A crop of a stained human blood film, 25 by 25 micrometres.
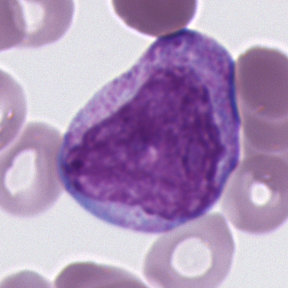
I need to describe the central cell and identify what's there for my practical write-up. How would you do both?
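Rounded triangular outline, narrowing towards top. Single unlobed nucleus occupying most of cell. Fine purple stippling in cytoplasm above nucleus. No cytoplasmic vacuoles. Name: atypical promyelocyte.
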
